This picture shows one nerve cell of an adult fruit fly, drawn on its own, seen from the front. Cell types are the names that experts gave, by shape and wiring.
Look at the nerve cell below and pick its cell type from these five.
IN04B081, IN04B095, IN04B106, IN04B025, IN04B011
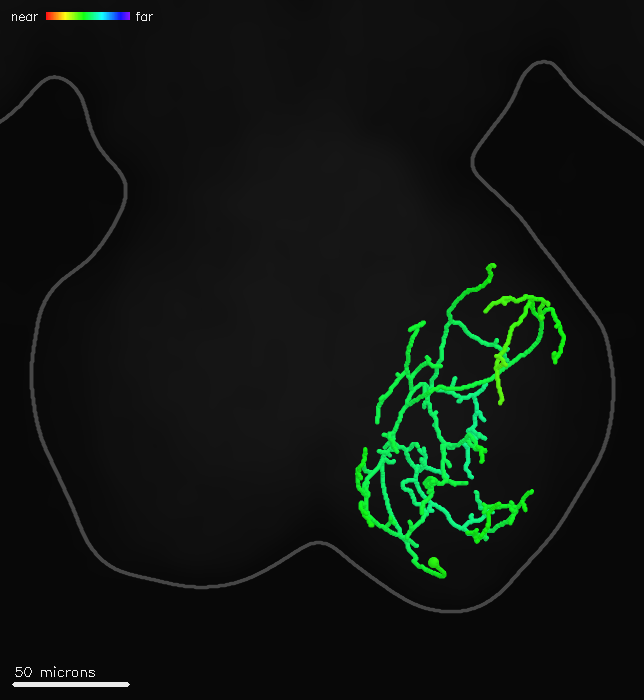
IN04B106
